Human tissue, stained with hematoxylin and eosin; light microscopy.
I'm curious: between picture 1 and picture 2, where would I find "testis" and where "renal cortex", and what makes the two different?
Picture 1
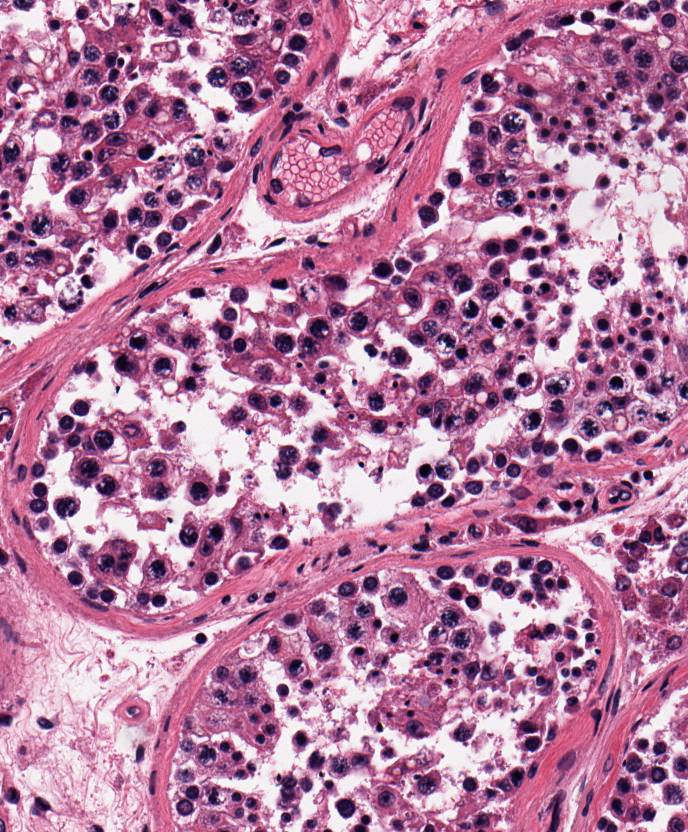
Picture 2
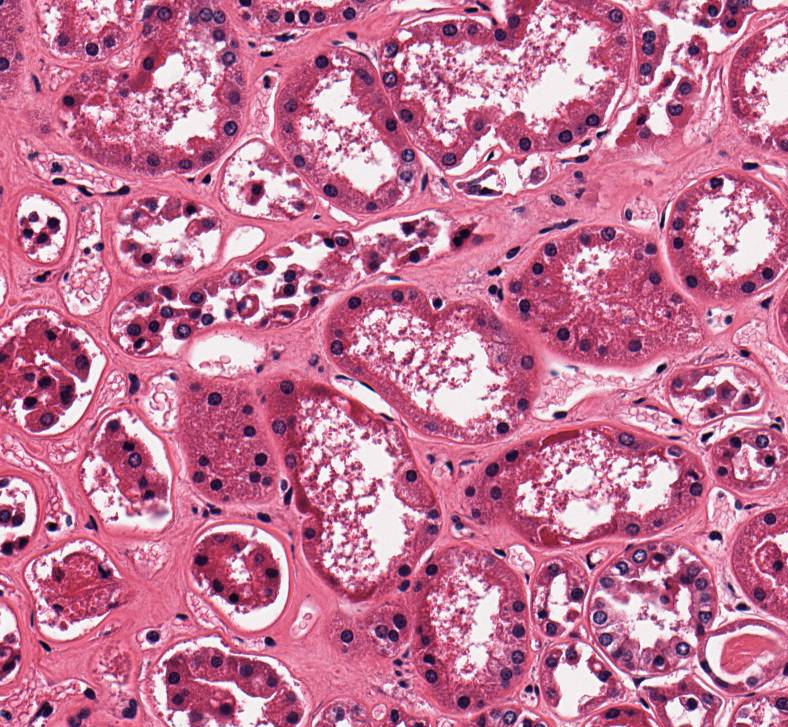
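First, identity: the testis is picture 1, the renal cortex picture 2. Second, layout: picture 1's tubules have thick pink fibrous walls with flattened elongated nuclei parallel to the outline; picture 2 is filled with closely packed round to oval tubular profiles. Last, contents: picture 1 has many small round cells with dense dark round nuclei among larger cells with bigger, more open nuclei; picture 2 has one layer of cuboidal cells, each with deeply eosinophilic granular cytoplasm and one small, round, dark nucleus.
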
